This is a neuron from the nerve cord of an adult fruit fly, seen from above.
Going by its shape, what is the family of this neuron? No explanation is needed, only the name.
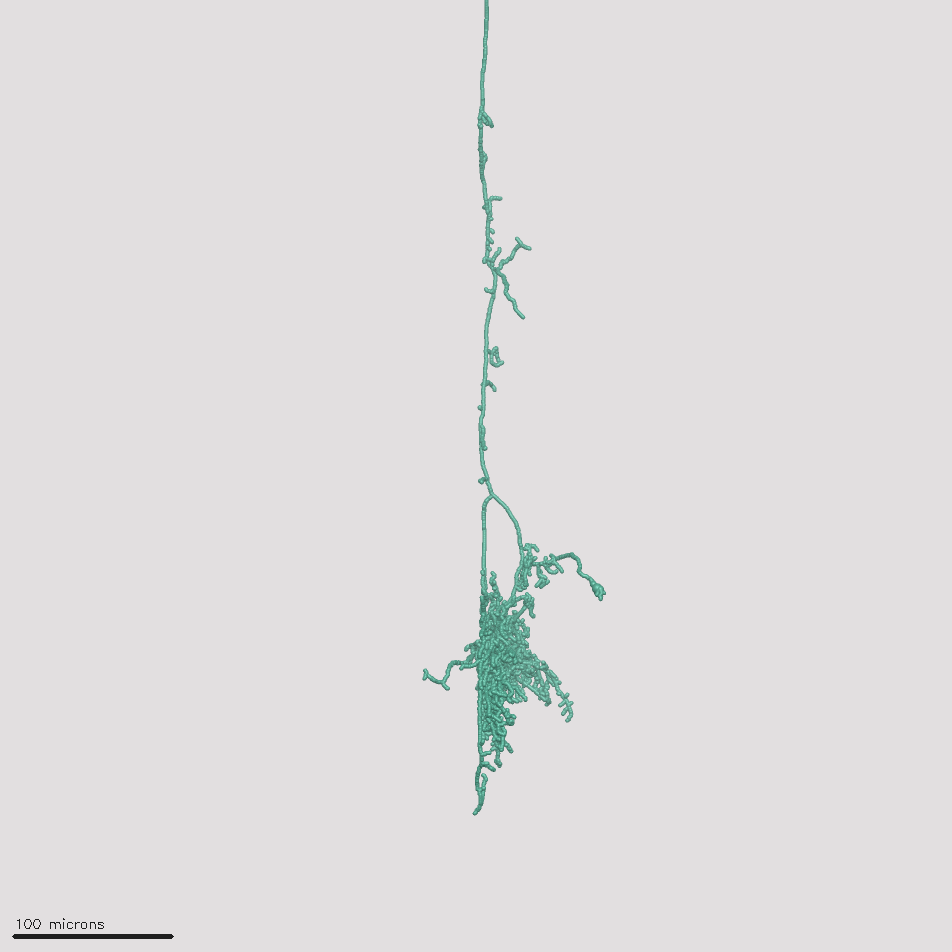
hemilineage 17A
